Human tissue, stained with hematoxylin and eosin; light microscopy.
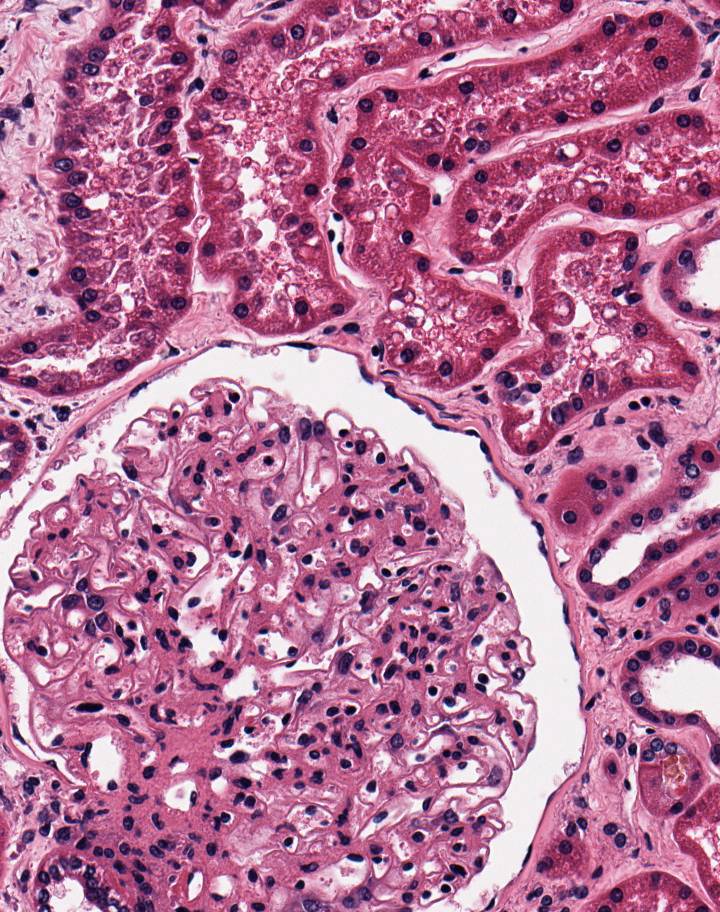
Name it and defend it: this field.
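Cortical labyrinth of the kidney. Check one: a large rounded glomerular tuft fills the lower left, its Bowman's capsule lined by flattened cells with thin elongated nuclei.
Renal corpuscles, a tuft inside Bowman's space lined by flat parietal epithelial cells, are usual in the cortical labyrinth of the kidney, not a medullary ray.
Check two: tubules across the top have deep pink granular cytoplasm and round dark nuclei.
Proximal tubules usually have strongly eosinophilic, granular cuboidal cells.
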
